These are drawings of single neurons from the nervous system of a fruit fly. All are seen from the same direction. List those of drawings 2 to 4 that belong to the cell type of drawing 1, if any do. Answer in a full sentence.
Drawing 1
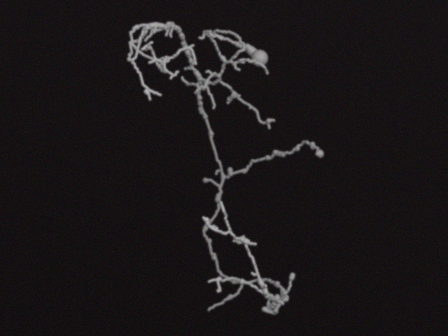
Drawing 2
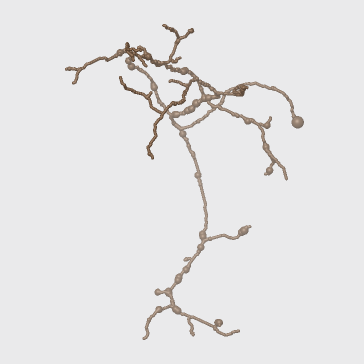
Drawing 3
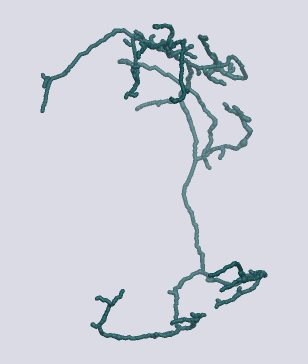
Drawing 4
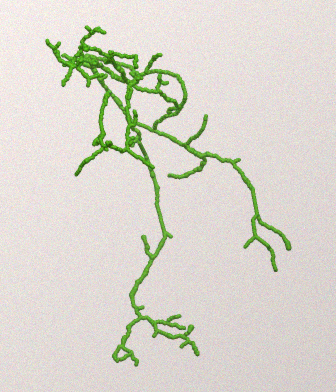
None of them is of the same cell type.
